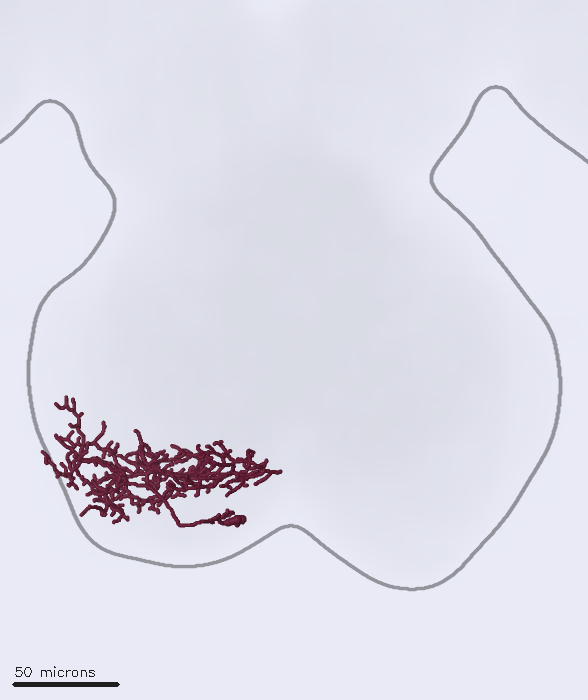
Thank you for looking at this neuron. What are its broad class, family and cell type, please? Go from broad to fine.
nerve-cord intrinsic neuron; hemilineage 13A; IN13A007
